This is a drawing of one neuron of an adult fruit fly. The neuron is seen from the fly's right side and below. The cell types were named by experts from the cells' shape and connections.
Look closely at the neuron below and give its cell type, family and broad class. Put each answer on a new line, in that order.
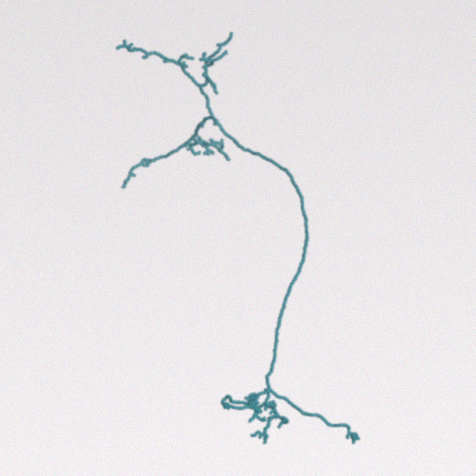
CB2537
hemilineage FLAa2
central-brain intrinsic neuron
